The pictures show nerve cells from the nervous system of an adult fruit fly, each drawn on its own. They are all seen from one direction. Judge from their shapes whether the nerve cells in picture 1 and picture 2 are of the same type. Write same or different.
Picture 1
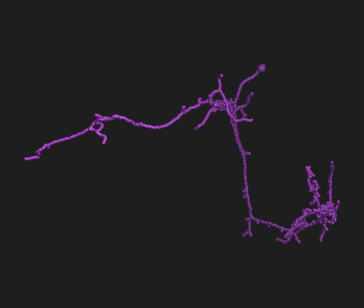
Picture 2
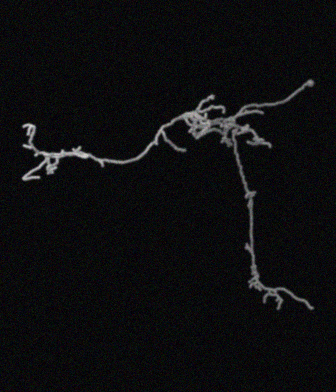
different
